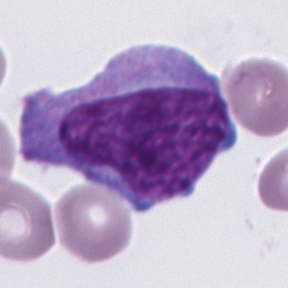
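Atypical promyelocyte, central cell, stained peripheral blood smear. Outline irregular; left edge ragged, frayed. Nucleus toward lower right; widest cytoplasm above and to the left. Chromatin coarse, patchy, darker clumps among lighter areas. No distinct nucleolus.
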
